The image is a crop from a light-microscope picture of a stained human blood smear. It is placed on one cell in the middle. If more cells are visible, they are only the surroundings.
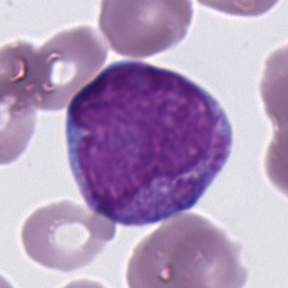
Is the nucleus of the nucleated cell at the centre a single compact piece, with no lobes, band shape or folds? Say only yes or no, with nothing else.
Yes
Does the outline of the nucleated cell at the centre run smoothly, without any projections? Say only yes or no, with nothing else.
Yes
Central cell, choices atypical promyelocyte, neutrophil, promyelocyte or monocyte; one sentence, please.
The central element of this crop is a cell, namely an atypical promyelocyte.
